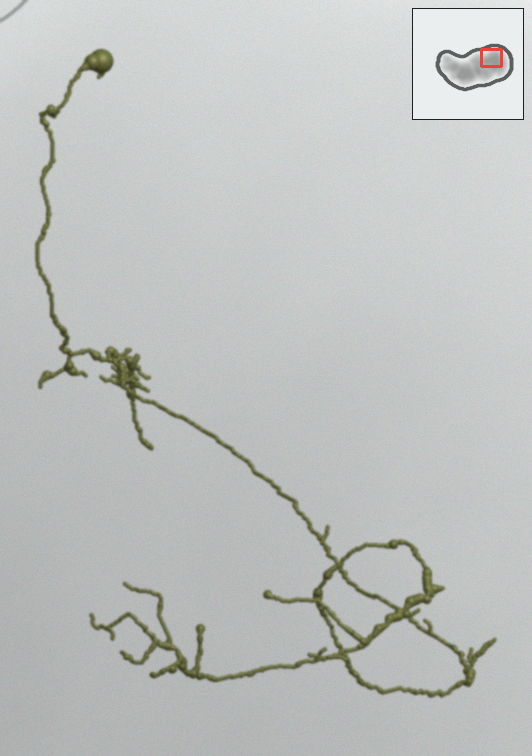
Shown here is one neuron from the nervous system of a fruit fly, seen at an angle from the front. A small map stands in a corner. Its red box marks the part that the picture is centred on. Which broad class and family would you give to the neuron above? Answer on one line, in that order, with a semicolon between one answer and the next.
central-brain intrinsic neuron; class Kenyon Cell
